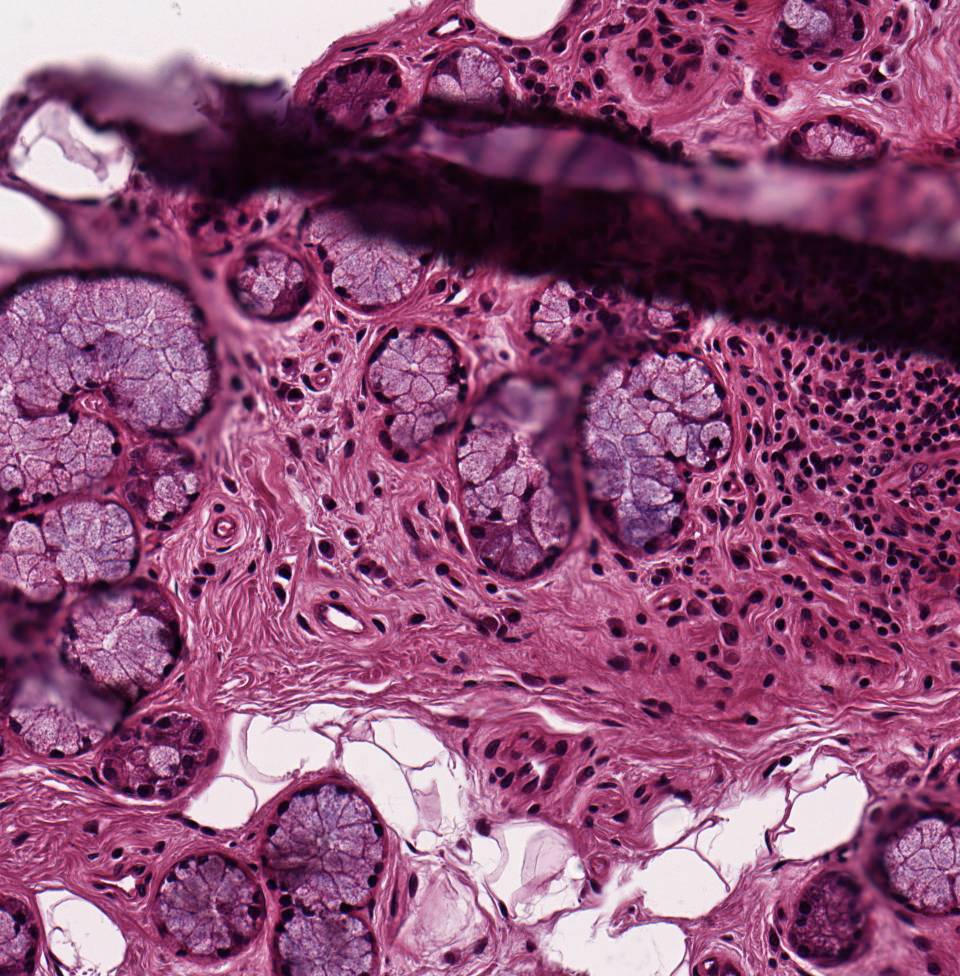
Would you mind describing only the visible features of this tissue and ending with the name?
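Rounded mucous acini scattered throughout; cytoplasm pale, bluish-purple, foamy. Acinar nuclei flattened, pressed against cell bases. Stroma dense, pink, collagenous, with scattered spindle-shaped nuclei. Right side: dense collection of small round dark nuclei in stroma. Tissue: minor salivary gland.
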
